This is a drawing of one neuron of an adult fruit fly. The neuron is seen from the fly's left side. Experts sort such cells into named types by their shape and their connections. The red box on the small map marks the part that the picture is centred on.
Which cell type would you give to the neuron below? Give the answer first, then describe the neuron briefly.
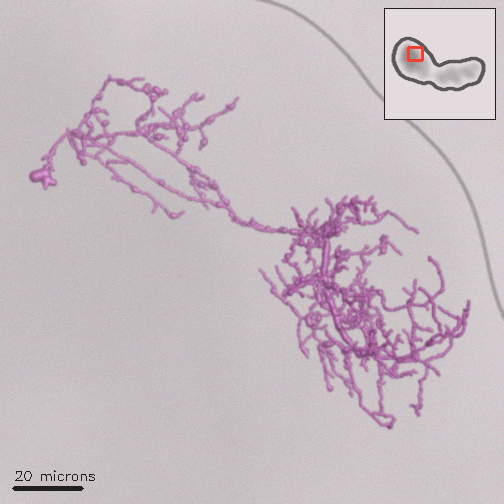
It is of cell type LHAD2e3. It is a central-brain intrinsic neuron. By the scale bar it is about 130 microns wide in this view. In this view it is about as wide as it is tall.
